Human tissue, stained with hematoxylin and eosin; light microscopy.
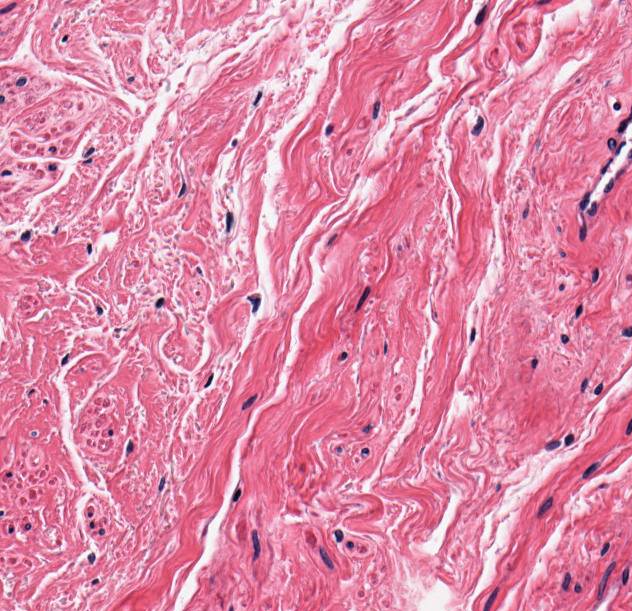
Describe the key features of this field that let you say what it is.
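This is dense connective tissue, its wavy pink collagen bundles running diagonally from lower left toward upper right. Between the bundles, dark, slender, spindle-shaped nuclei are sparse and widely scattered relative to the collagen.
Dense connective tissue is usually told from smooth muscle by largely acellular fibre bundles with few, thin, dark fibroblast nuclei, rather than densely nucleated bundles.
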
